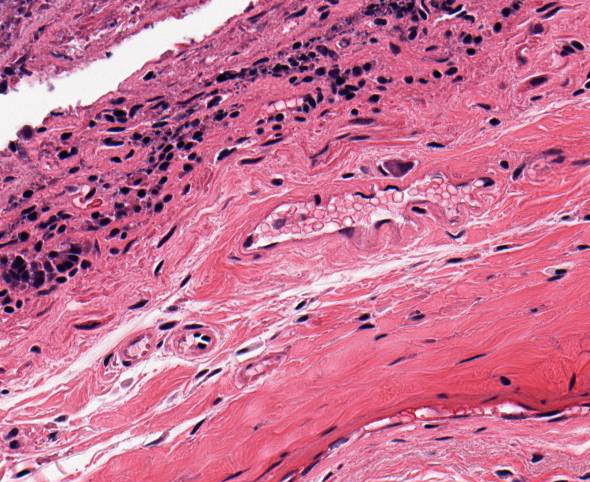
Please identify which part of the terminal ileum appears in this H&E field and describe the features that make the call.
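Dense connective tissue occupies the field. Outside the upper left, the collagen holds sparse, slender, spindle-shaped fibroblast nuclei; small vessels cut in cross-section lie among the bundles at lower left.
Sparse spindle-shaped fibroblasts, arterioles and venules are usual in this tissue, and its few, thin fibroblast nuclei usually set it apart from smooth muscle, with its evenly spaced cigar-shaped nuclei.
At the upper left, small, round, dark-staining lymphocyte nuclei form a dense cluster. No epithelial lining is present.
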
